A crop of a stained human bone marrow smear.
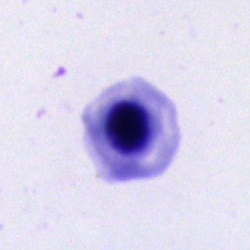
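Erythroblast, the cell at the centre of this marrow smear. To begin, the outline is angular, built of several short straight edges rather than a smooth curve. Next, the nucleus sits near the centre of the cell. Then the cytoplasm: a pale lilac-purple. Last, that cytoplasm contains no visible granules.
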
